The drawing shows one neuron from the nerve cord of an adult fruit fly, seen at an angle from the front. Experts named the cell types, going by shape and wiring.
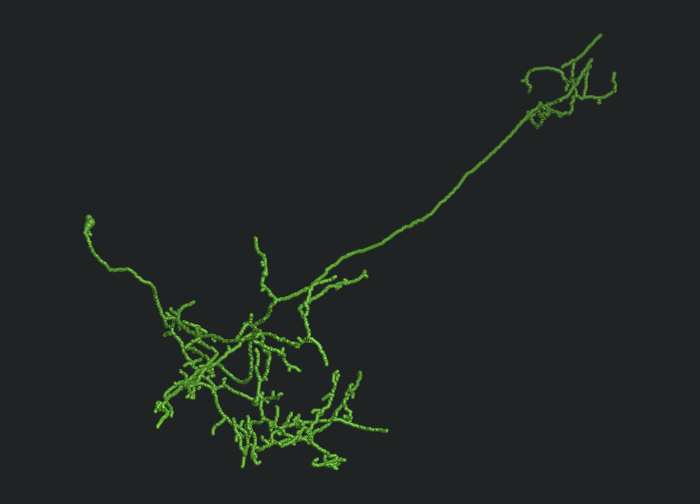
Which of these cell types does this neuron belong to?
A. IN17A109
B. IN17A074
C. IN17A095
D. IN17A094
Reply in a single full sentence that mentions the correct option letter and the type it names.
Cell type IN17A094 is what the neuron is, as option D states.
